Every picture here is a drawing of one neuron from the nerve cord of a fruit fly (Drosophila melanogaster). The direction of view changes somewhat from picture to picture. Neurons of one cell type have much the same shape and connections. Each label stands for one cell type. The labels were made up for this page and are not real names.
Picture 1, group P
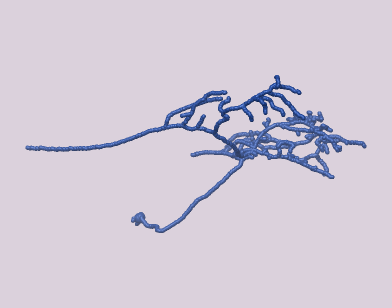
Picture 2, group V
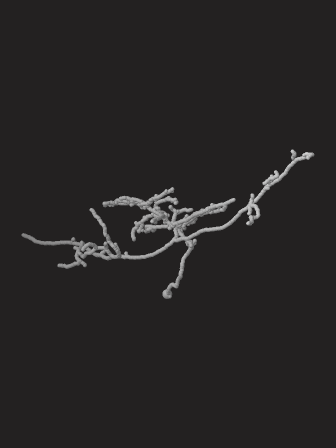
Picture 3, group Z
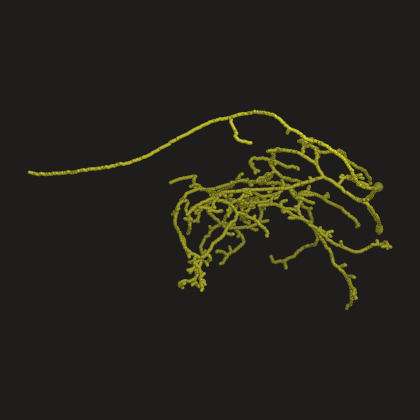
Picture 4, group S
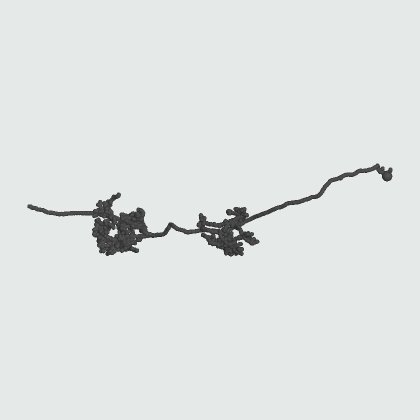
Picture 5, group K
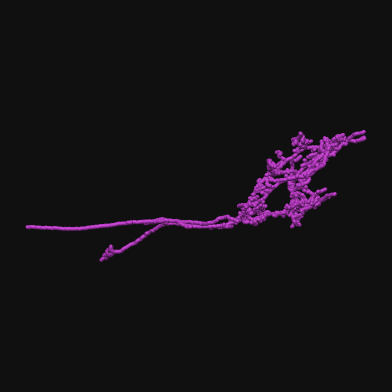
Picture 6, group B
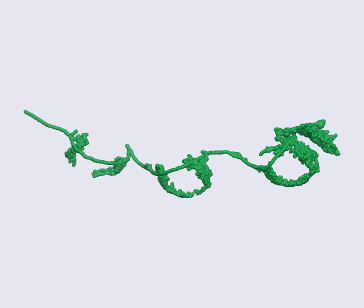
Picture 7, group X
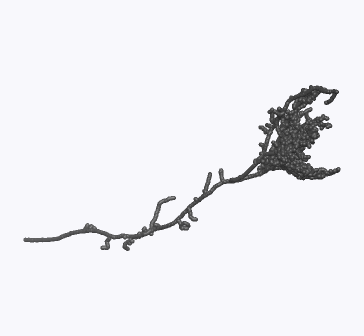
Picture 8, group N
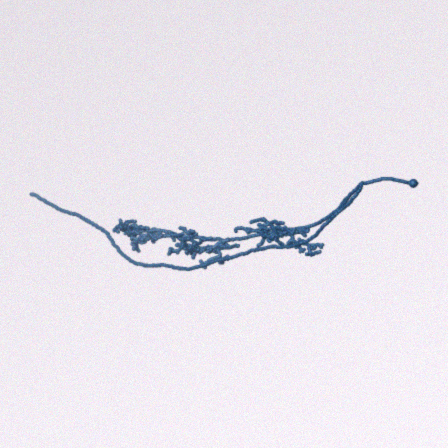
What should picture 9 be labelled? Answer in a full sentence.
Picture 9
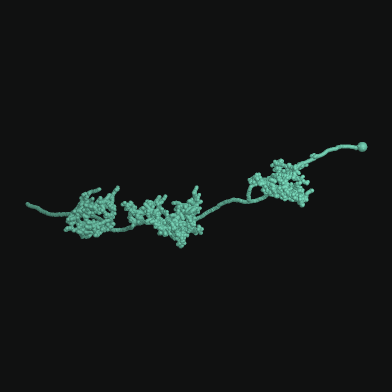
It belongs to group S.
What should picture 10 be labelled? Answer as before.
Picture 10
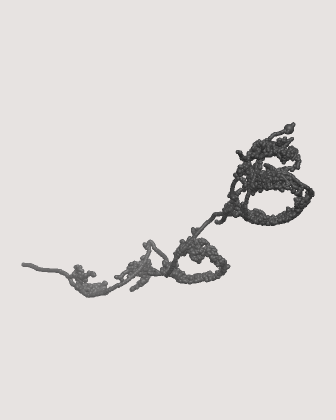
It belongs to group B.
